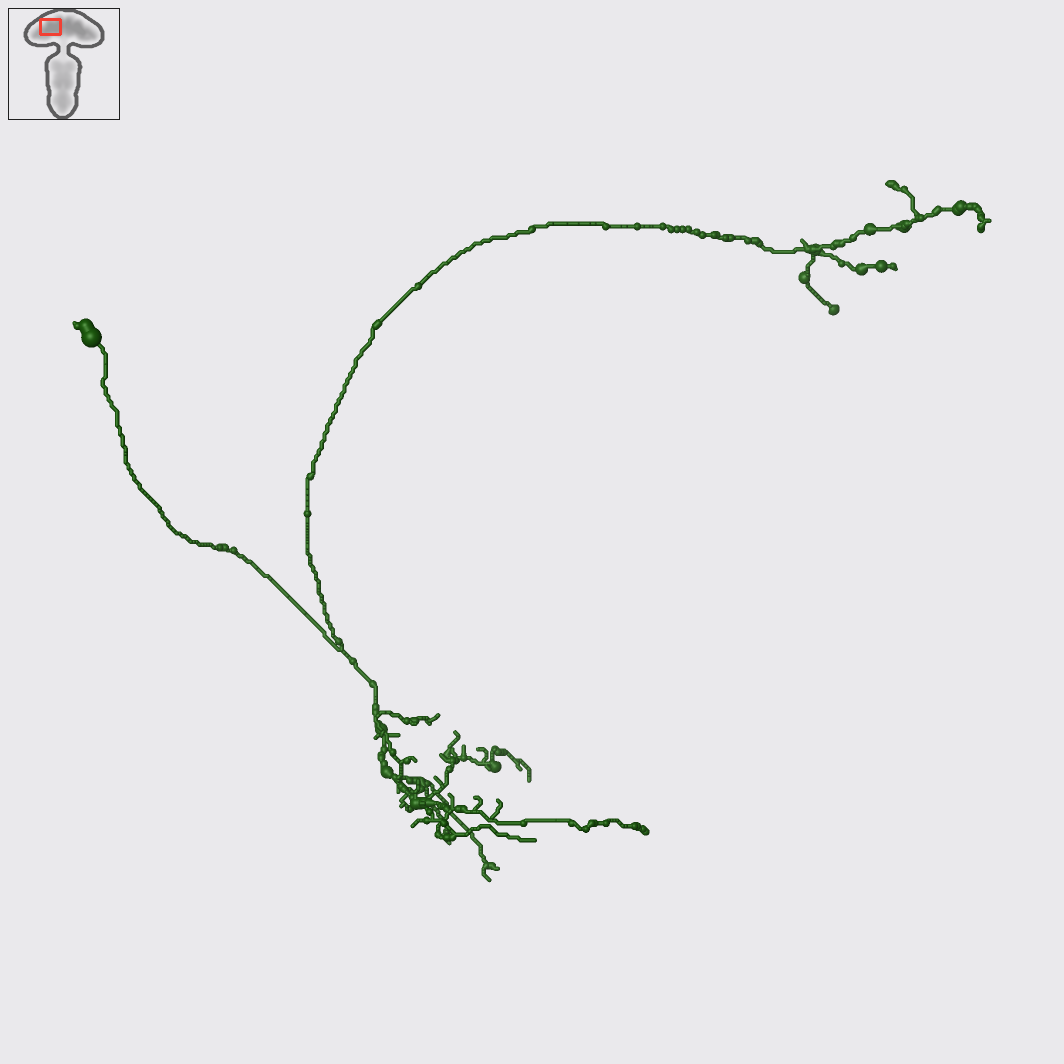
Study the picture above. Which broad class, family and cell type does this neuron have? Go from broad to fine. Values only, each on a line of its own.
central-brain intrinsic neuron
hemilineage SLPa&l1_lateral
CB3754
